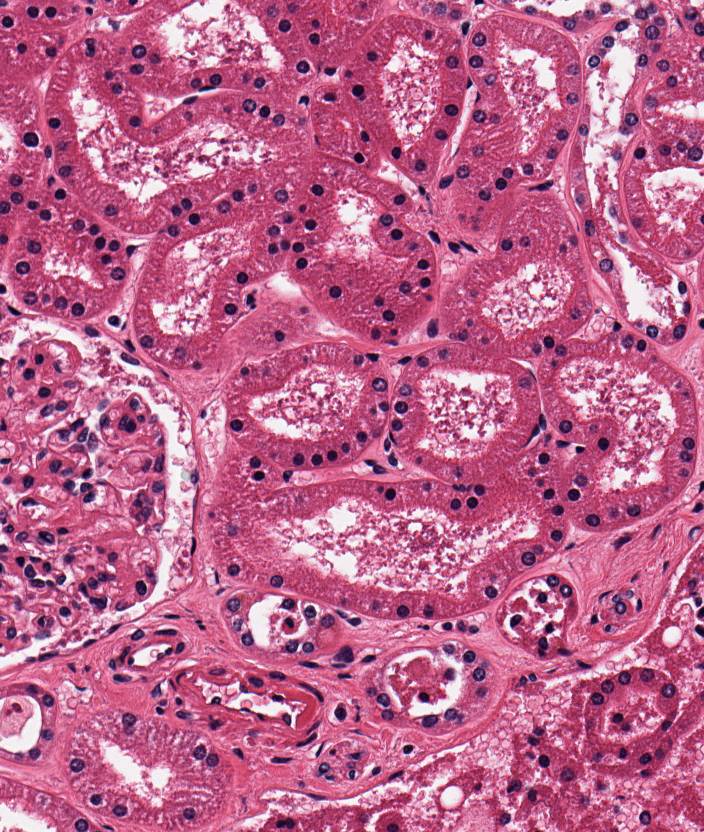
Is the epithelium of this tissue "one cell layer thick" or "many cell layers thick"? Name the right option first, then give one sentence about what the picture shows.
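One cell layer thick. The large tubules are lined by a single layer of cells with abundant granular pink cytoplasm.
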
